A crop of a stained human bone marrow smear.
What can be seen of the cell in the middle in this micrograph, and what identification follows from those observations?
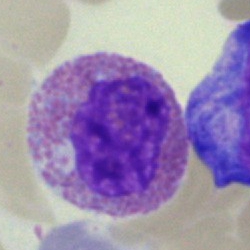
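Have a look at that single nucleus: it's unlobed and sits a bit right of the cell's centre, with deep purple, coarsely clumped chromatin. The cytoplasm is packed with reddish-pink granules, though just left of the nucleus there's a pale patch with few of them. So it's an eosinophil.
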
